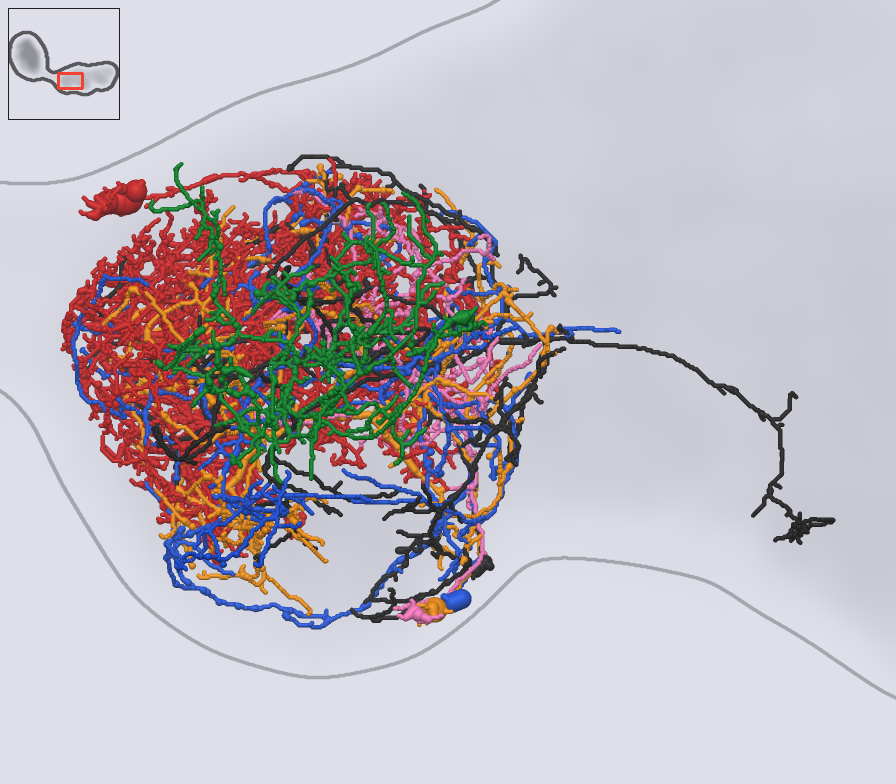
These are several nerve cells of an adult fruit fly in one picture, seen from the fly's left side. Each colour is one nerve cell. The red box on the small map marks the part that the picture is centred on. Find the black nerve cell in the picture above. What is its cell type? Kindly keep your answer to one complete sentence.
The cell type carried by this neuron is IN04B024.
